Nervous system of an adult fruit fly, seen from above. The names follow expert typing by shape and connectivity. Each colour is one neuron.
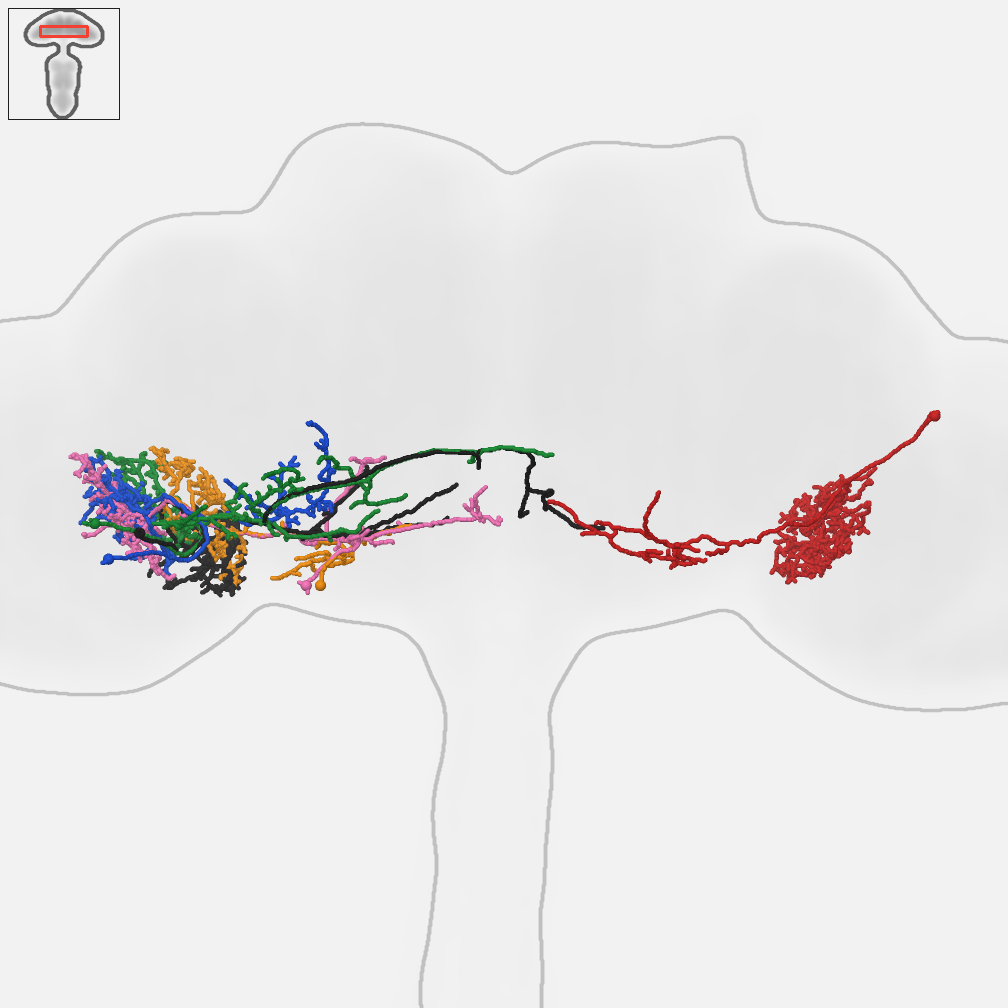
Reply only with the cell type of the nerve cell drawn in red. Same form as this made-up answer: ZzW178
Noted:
LT59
